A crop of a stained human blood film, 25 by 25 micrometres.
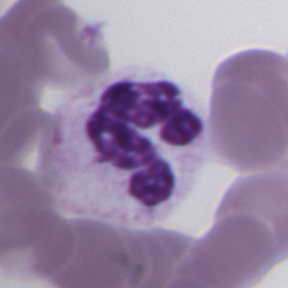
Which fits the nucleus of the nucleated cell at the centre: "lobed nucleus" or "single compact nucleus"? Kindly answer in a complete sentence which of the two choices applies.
This cell has a nucleus made up of distinct lobes.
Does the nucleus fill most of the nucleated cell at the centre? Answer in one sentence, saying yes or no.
No, this cell has broad cytoplasm around its nucleus.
